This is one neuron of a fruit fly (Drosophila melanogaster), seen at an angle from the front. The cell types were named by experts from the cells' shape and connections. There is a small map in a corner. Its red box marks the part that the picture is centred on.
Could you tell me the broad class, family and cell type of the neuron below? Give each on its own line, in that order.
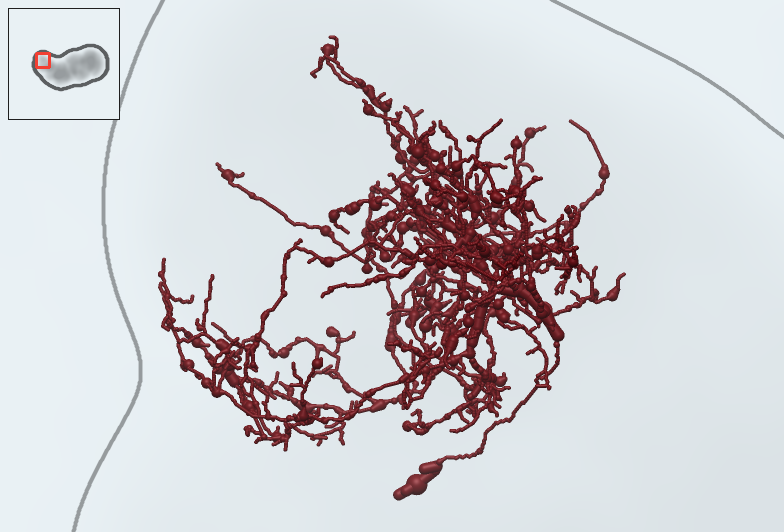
nerve-cord intrinsic neuron
hemilineage 00A
IN00A027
